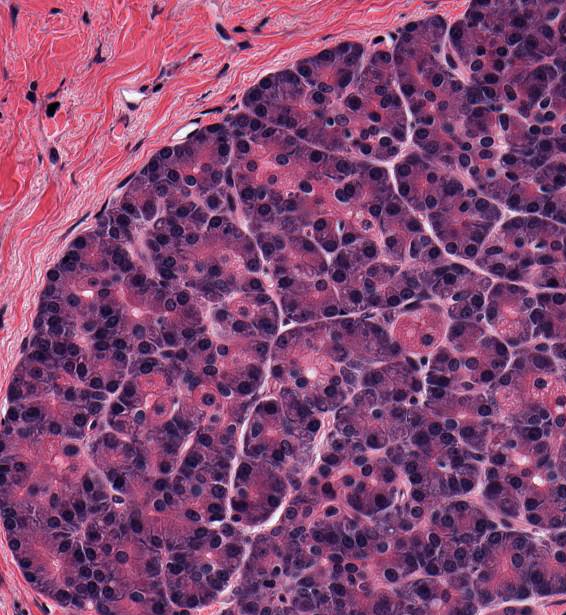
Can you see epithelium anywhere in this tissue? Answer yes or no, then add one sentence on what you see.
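Yes. Most of the field, from the lower left to the right edge, is taken up by a crowded sheet of epithelial cells.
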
